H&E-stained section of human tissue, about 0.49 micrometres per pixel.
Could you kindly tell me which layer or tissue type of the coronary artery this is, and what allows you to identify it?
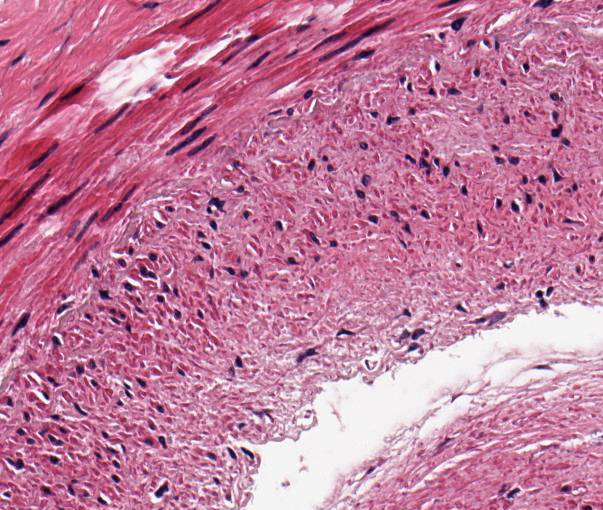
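Tunica intima is the layer shown. Paler tissue fills the centre: a finely fibrillar, pale pink matrix without clear overall orientation, holding scattered small, dark, ovoid to angular nuclei.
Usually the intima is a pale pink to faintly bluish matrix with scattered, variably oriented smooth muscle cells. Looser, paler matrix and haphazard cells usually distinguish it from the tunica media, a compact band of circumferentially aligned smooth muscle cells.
Across the upper left, a band of fibres stains a deeper red.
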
